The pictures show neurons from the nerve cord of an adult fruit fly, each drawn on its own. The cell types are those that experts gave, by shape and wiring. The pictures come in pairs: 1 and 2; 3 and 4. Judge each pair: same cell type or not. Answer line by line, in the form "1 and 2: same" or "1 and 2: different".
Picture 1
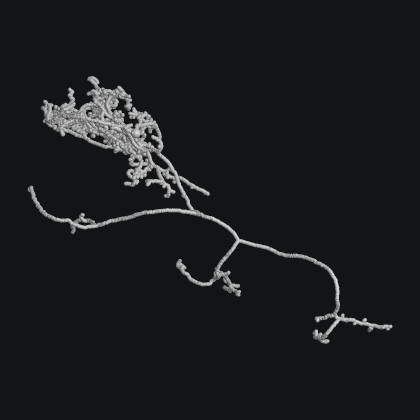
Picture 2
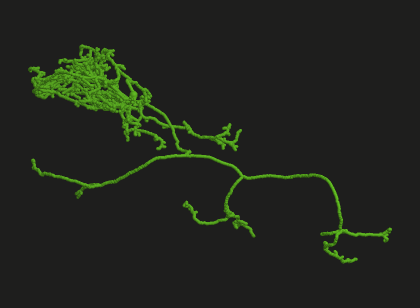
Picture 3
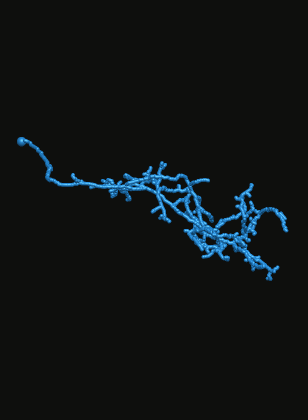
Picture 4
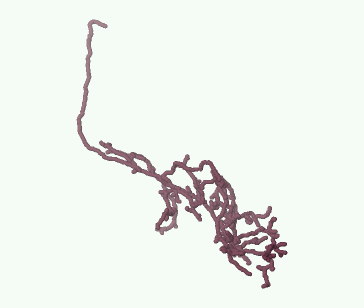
1 and 2: same
3 and 4: same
